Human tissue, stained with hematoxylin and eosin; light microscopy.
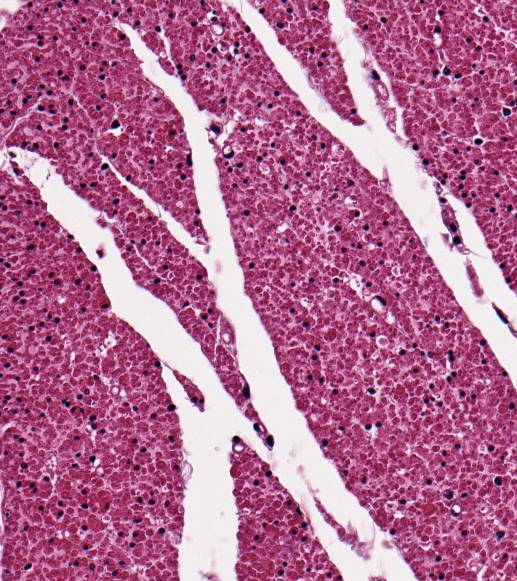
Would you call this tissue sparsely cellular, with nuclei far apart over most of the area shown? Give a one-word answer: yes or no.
No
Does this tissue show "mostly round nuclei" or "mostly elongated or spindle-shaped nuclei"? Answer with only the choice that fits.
Mostly round nuclei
